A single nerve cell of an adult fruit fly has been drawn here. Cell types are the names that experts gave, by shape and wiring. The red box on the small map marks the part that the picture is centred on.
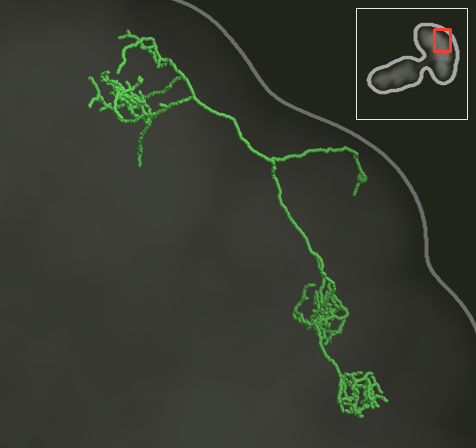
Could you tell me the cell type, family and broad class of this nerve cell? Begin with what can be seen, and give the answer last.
It is in the brain and does not reach the nerve cord. Its cell body lies on the right of the picture. The picture shows dozens of branch ends. The cell type is PAM04. Its family is called class DAN. Its broad class is central-brain intrinsic neuron.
